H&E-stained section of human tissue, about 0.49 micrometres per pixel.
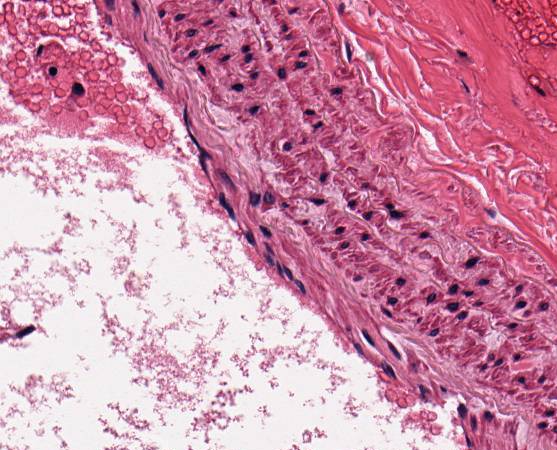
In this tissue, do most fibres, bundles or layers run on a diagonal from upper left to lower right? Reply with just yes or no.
Yes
